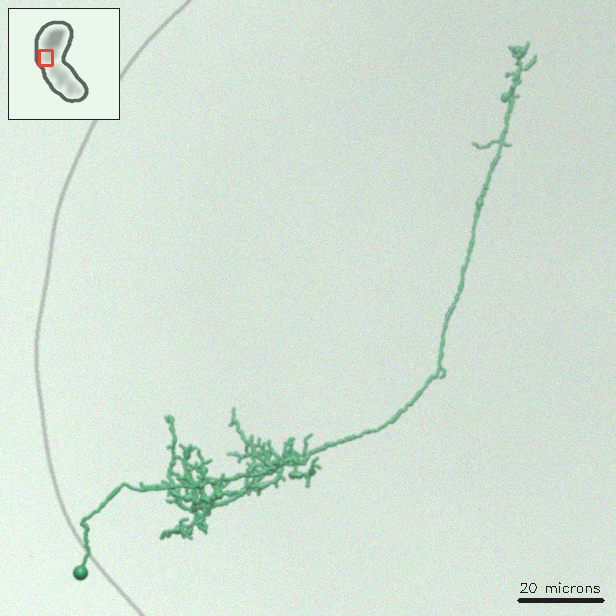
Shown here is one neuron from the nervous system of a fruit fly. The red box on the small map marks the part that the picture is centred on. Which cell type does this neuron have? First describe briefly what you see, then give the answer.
The cell body can be seen at the lower left of the picture. From top to bottom in the picture it spans about 130 microns. Dozens of branch ends can be seen. It is an optic-lobe intrinsic neuron. The cell type is TmY10.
